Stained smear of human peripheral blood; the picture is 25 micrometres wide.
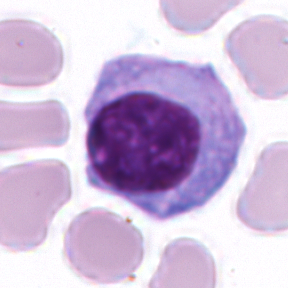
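Plasma cell in a stained smear of human peripheral blood, light microscope. The cell is about 15 micrometres across and has an angular outline, with several straight edges meeting at corners. The nucleus is round, about 10 micrometres across, and has a smooth edge without notches or lobes; it fills about 40% of the cell's area and lies toward the lower left. The cytoplasm is widest on the upper right side of the nucleus and contains no vacuoles.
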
